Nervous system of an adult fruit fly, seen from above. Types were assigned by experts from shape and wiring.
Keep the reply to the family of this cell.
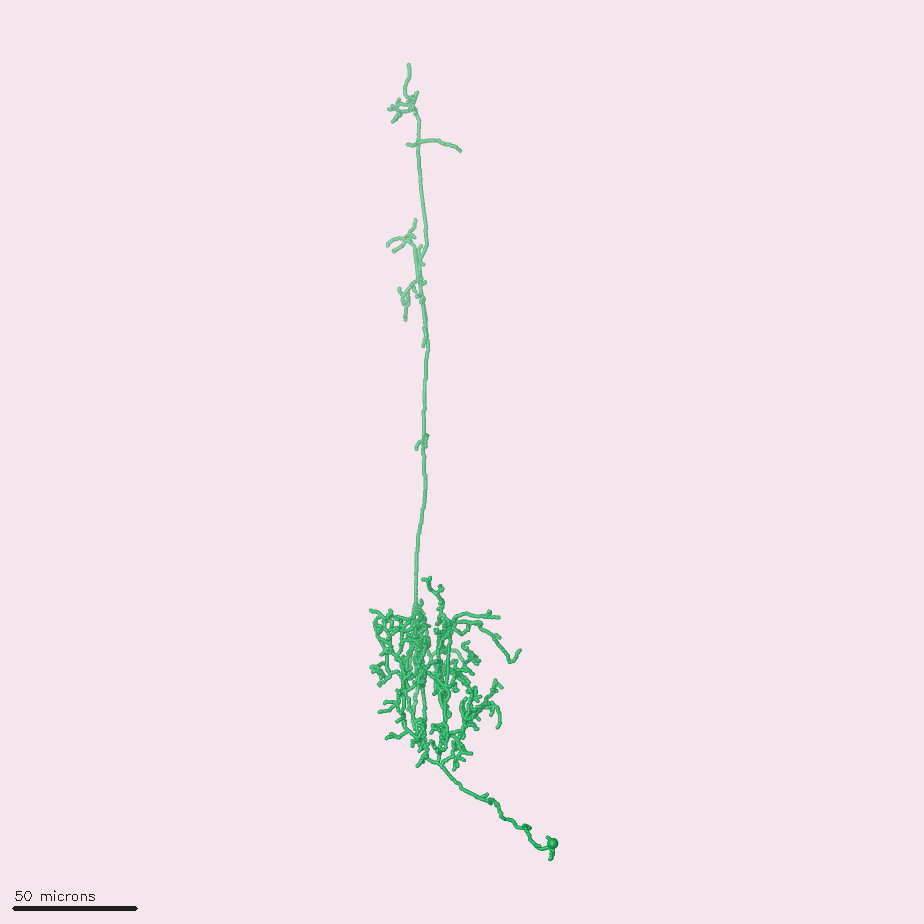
hemilineage 05B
